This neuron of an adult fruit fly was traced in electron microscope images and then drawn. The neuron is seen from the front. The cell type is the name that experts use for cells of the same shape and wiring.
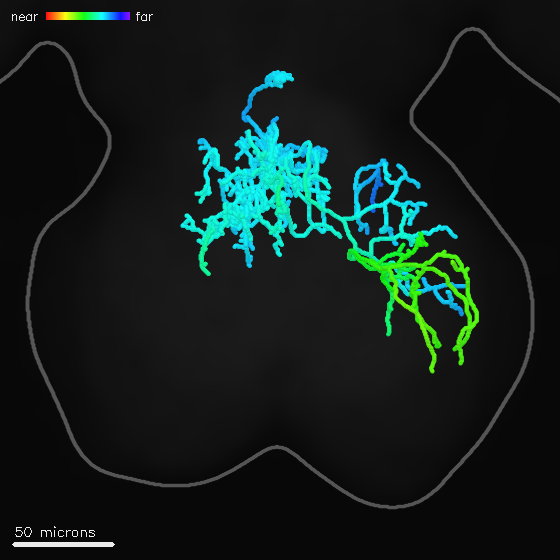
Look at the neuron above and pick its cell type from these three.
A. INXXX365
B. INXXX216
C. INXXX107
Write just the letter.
C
